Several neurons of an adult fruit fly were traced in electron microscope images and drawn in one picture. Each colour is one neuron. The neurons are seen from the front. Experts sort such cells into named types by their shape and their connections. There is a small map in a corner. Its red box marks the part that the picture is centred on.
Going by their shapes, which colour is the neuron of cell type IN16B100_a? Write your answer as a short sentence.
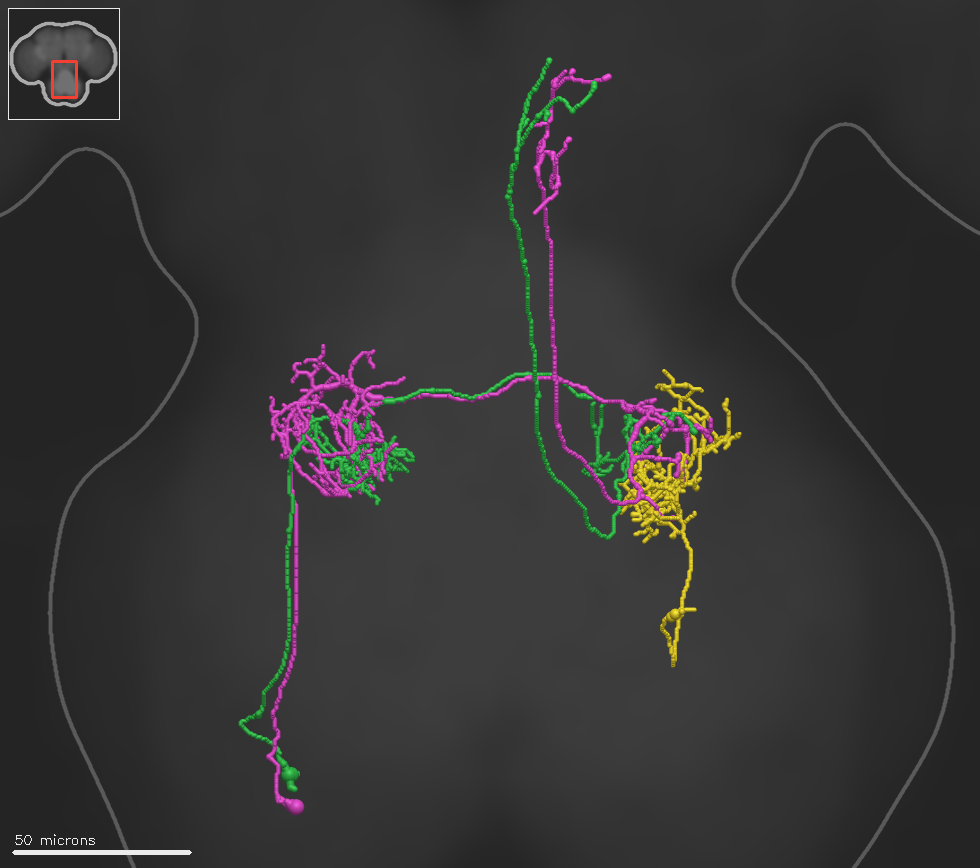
The colour is yellow.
